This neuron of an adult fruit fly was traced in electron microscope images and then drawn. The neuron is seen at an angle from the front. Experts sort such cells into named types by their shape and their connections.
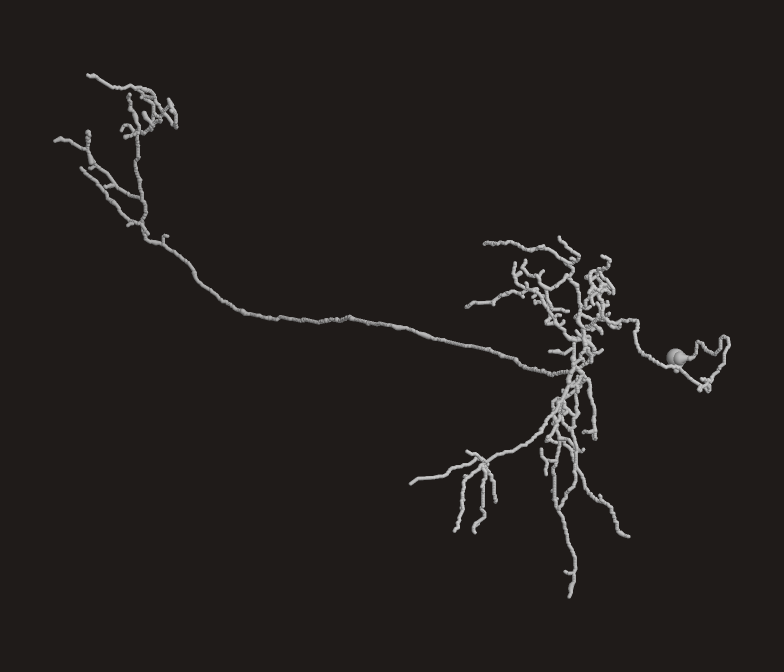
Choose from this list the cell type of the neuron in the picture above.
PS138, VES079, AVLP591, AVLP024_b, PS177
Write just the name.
PS177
